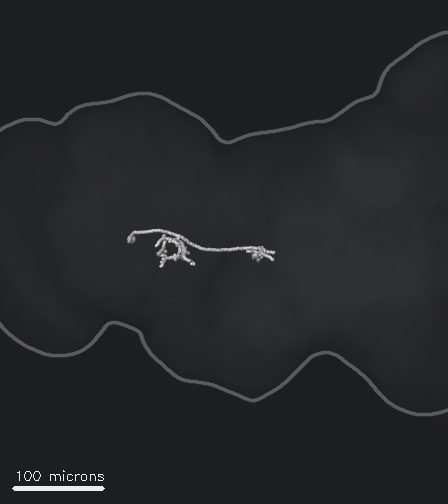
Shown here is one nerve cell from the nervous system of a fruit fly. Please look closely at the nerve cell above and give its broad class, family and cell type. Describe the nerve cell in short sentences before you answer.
By the scale bar it is about 160 microns wide in this view. In this view it is more than twice as wide as it is tall. Its broad class is central-brain intrinsic neuron. The family is hemilineage AOTUv3_ventral. The cell type is CB3992.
